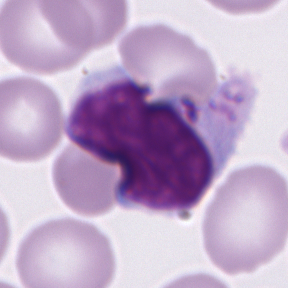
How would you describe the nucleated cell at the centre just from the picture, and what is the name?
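Dark purple chromatin stains the nucleus throughout, and the nucleus fills about 60% of the cell's area. The cytoplasm is pale greyish blue, and most of it lies to the right of the nucleus. At the upper right, the cell's edge is ragged and frayed. This is a large granular lymphocyte.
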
